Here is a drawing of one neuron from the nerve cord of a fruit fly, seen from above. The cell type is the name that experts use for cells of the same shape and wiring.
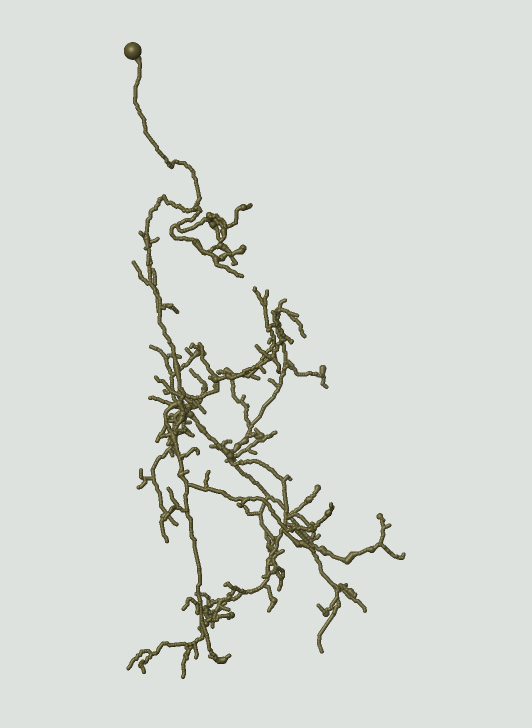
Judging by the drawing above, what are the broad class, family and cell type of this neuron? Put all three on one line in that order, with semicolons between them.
nerve-cord intrinsic neuron; hemilineage 16B; IN16B115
